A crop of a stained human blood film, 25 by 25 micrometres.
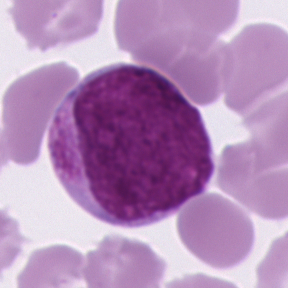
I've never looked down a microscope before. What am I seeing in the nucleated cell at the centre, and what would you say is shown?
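It's about 15 micrometres across, with the nucleus pushed off-centre towards the right. That leaves the pale lilac cytoplasm as a narrow crescent along the left side. The chromatin's dark purple, with a finely mottled, granular texture. So this one's a myeloblast.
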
